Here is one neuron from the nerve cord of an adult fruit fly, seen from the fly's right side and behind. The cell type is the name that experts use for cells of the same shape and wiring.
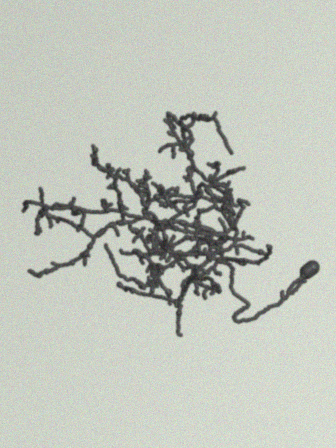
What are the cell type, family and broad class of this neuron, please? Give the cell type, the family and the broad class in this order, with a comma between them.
IN13A049, hemilineage 13A, nerve-cord intrinsic neuron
